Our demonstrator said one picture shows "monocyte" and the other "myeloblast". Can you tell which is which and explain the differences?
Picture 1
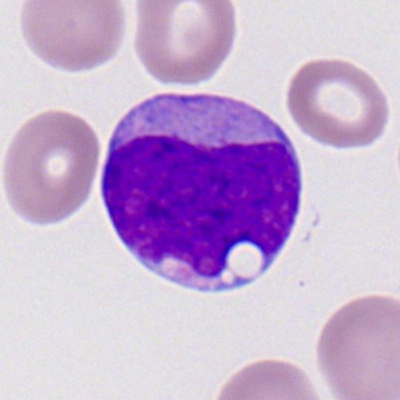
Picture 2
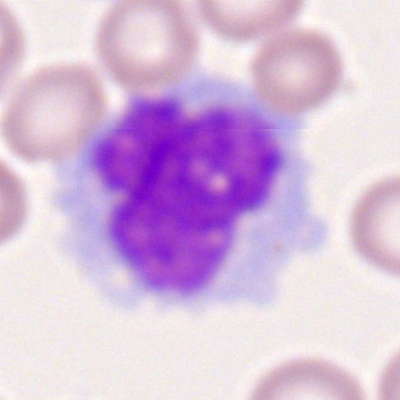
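Picture 1 shows a myeloblast; picture 2 shows a monocyte.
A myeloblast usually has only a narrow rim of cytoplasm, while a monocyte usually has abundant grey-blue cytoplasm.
Consistent with this, the nucleus of the myeloblast fills most of the cell, whereas the monocyte has a moderate rim of pale greyish-blue cytoplasm surrounding the nucleus on all sides. The myeloblast's chromatin is finely granular rather than coarsely clumped, and the upper border of its nucleus is flattened and nearly straight. Two clear round vacuoles lie at the lower edge of the myeloblast. The monocyte's chromatin stains deep purple with scattered small pale patches, and its outer edge is irregular and frayed rather than smoothly round.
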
